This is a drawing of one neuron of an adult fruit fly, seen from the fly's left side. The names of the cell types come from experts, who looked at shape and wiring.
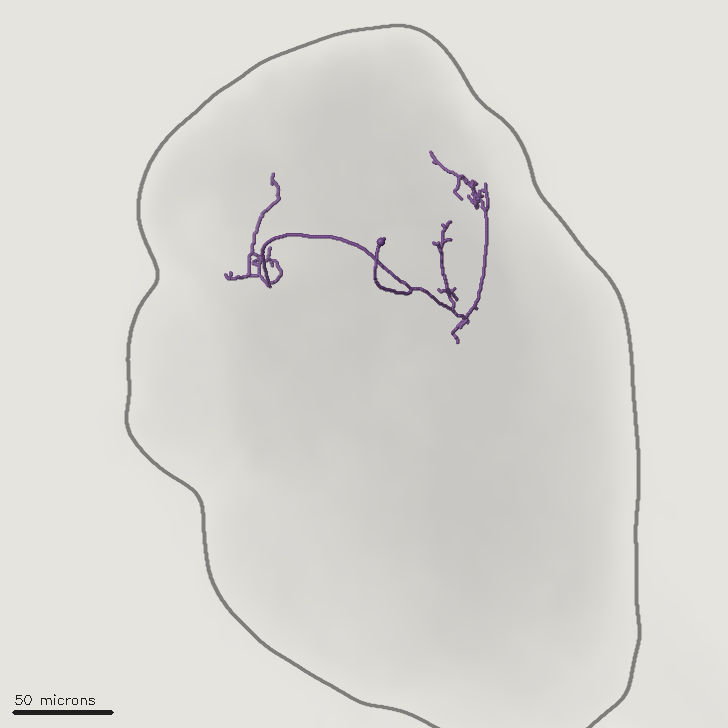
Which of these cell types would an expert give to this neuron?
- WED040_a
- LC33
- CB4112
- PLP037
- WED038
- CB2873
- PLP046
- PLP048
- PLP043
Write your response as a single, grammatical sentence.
The type assigned to this neuron is PLP048.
